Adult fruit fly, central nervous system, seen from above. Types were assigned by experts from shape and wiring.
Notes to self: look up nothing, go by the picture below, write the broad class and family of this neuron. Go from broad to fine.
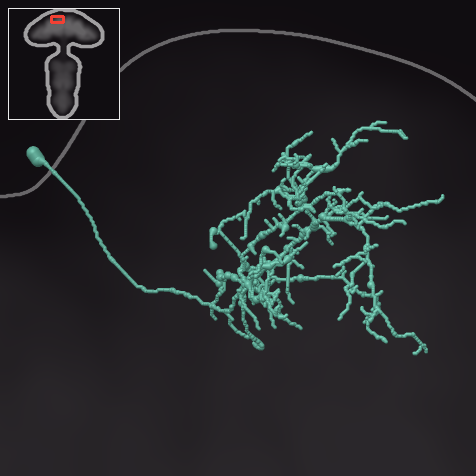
central-brain intrinsic neuron; hemilineage EBa1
